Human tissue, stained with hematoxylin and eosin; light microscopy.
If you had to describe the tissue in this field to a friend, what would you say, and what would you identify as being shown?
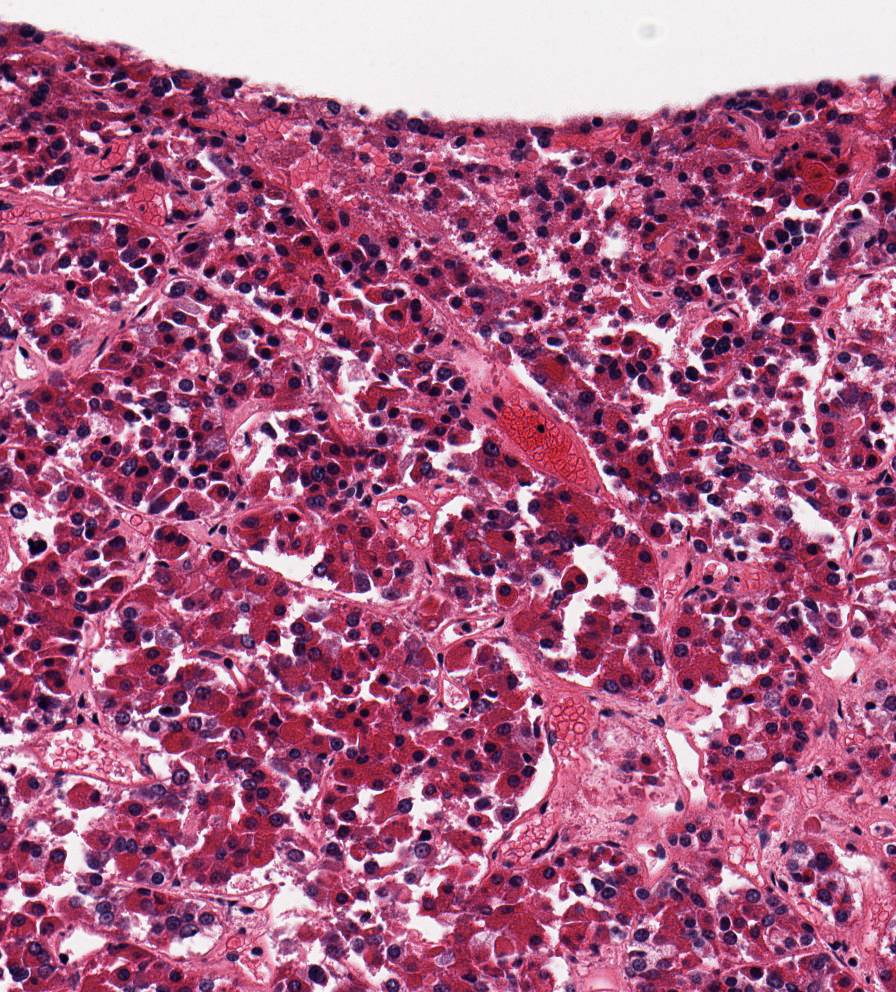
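Cells lie in small nests and cords across the whole field, separated by thin, pale pink connective tissue strands. Among the red cells are scattered cells with purplish or pale cytoplasm, so the population is mixed rather than uniform. Nuclei are small, round, dark and fairly uniform, mostly one per cell. The top edge is a smooth border with empty white space above it. The tissue is pituitary.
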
